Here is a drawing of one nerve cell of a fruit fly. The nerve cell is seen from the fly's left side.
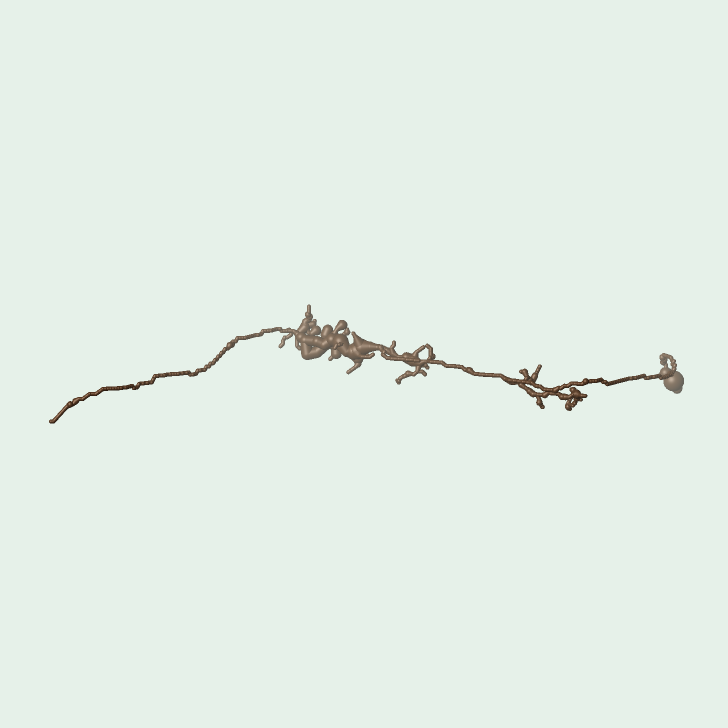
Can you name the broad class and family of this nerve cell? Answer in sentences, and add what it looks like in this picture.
It is an optic-lobe intrinsic neuron. Its family is C. The cell body can be seen on the right of the picture. In this view it is more than twice as wide as it is tall.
